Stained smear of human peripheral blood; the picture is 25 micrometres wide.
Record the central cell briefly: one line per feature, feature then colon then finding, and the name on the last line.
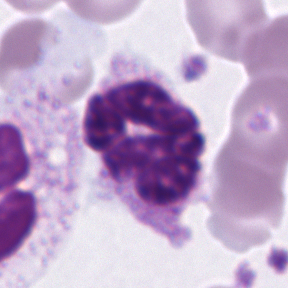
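Nuclear shape: folded into a ring-like shape around a small clear hole near its centre
Nucleoli: none seen
Granules: many fine lilac-pink ones filling the cytoplasm
Vacuoles: none in the cytoplasm
Name: segmented neutrophil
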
